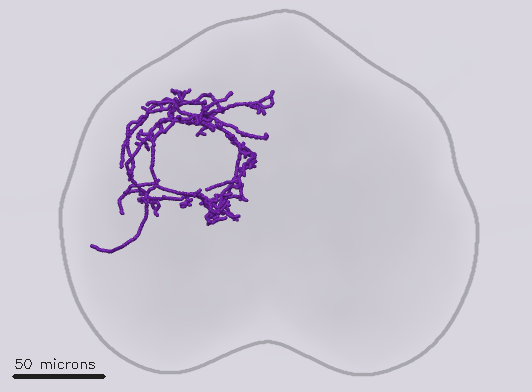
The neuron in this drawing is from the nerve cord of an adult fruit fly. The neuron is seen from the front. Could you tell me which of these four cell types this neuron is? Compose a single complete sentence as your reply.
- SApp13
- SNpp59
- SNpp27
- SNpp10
To the cell type SNpp27 belongs this neuron.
